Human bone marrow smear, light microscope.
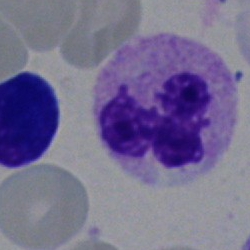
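Segmented neutrophil in a stained human bone marrow smear, the central cell. First, its outline is roughly round and its edge smooth; next, the chromatin is dark purple and coarsely clumped; last, no clear vacuoles are seen in the cytoplasm.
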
